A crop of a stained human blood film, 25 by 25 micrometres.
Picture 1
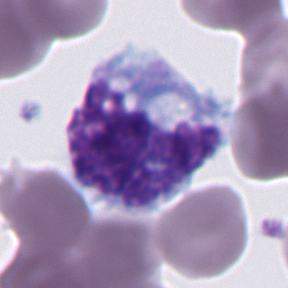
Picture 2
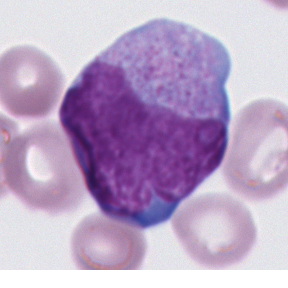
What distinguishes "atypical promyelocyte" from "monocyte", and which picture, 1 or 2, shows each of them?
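Picture 1 shows a monocyte, and picture 2 an atypical promyelocyte. In picture 1 the nucleus is an irregular mass with lumpy edges, filling the lower and left part of the cell; in picture 2 it fills the lower left part and has an irregular outline with an indentation along its lower edge. The cytoplasm in picture 1 is pale greyish-blue, and a few small clear spaces lie at the upper border of its nucleus. Picture 2 has fine pinkish-purple granules scattered through pale cytoplasm at the upper right, and a small area of blue cytoplasm at the bottom tip of the cell, below the nucleus.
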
